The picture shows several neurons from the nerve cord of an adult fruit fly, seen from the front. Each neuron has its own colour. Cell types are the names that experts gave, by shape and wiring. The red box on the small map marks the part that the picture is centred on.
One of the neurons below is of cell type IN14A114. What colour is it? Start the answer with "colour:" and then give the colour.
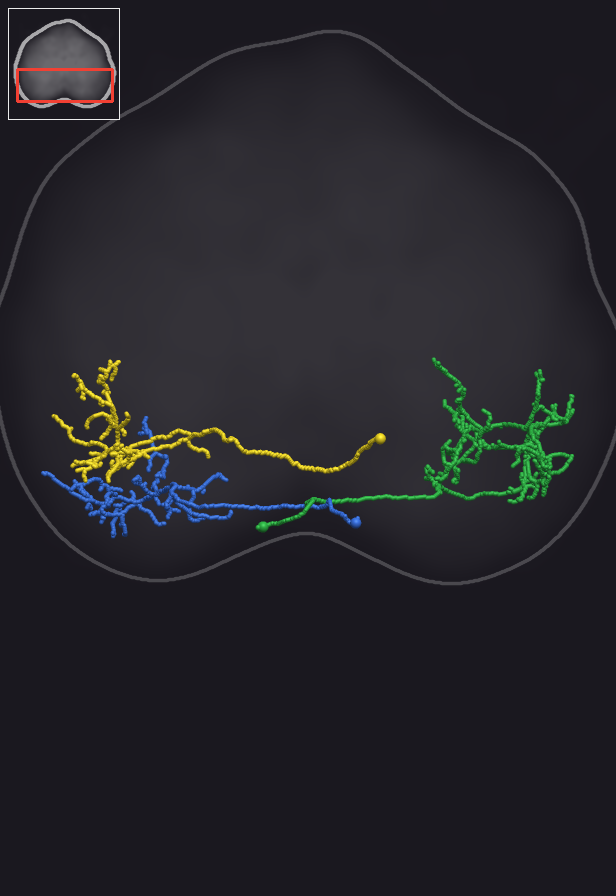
colour: blue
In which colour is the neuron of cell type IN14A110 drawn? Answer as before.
colour: yellow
